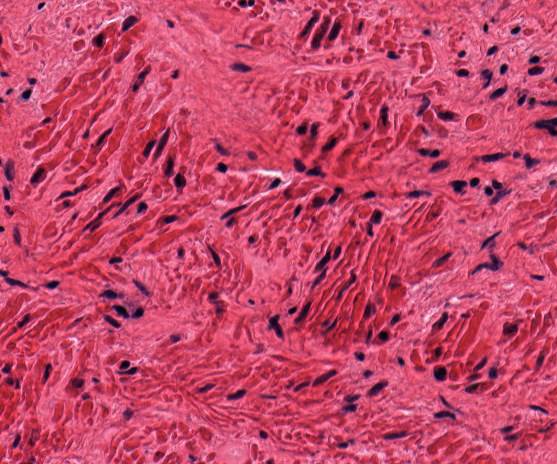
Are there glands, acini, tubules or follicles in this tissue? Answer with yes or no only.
No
